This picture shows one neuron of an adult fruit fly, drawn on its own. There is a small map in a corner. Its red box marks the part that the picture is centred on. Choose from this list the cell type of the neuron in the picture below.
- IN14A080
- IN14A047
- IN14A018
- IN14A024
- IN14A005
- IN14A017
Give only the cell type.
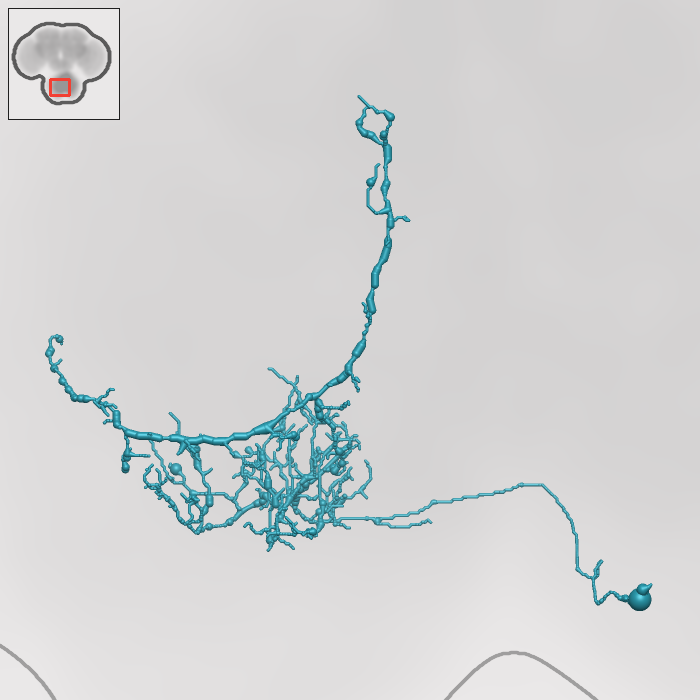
IN14A018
